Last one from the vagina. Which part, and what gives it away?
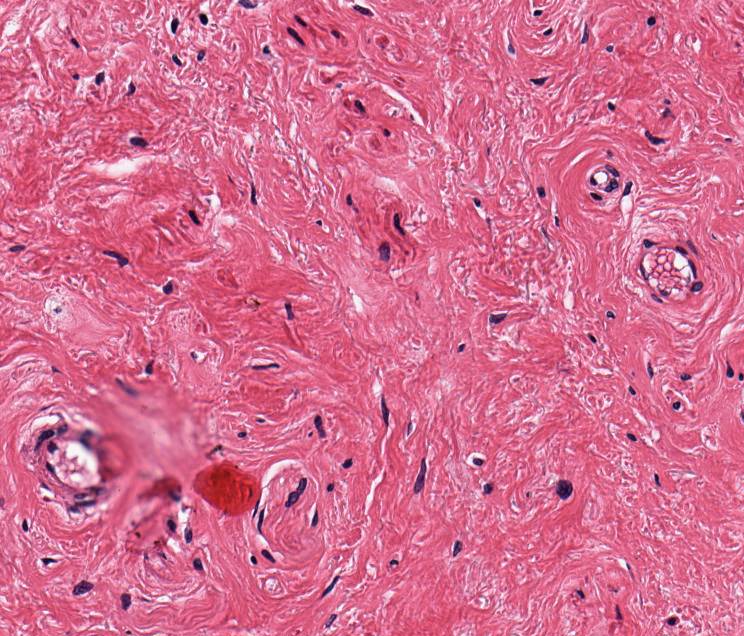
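Dense connective tissue occupies the section, as dense pink collagenous stroma without epithelium anywhere.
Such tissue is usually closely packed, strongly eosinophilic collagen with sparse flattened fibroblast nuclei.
Cells here are sparse, their small, dark, elongated spindle-shaped nuclei scattered singly through the collagen.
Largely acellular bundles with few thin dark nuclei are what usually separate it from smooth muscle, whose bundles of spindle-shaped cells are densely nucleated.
Its collagen forms concentric whorls around small round structures, clearest at right and lower left. At lower left, one dense bright red rounded globule lies beside a whorled structure.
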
